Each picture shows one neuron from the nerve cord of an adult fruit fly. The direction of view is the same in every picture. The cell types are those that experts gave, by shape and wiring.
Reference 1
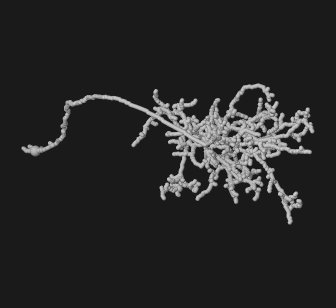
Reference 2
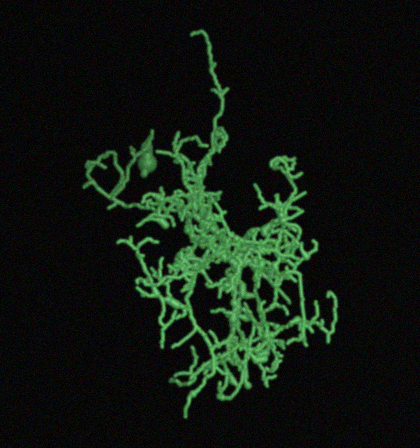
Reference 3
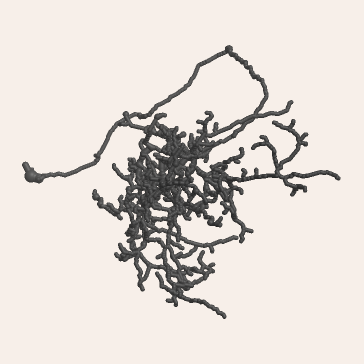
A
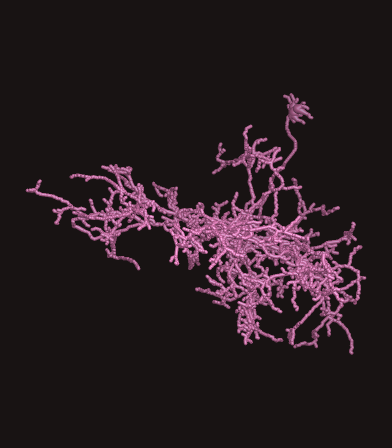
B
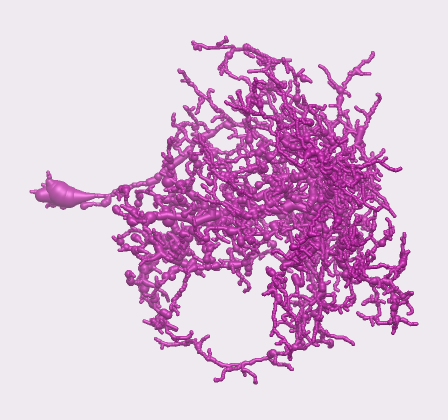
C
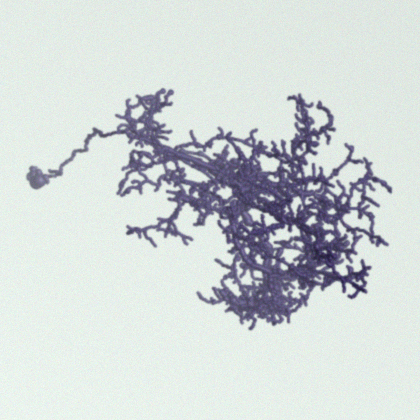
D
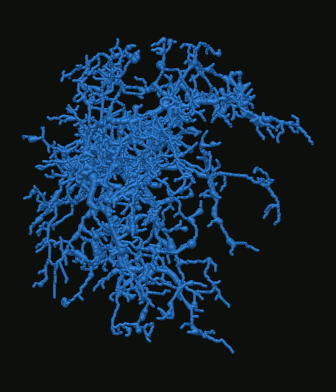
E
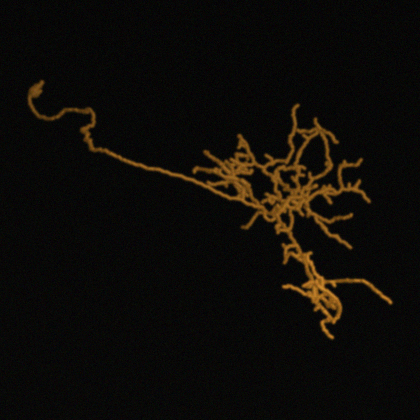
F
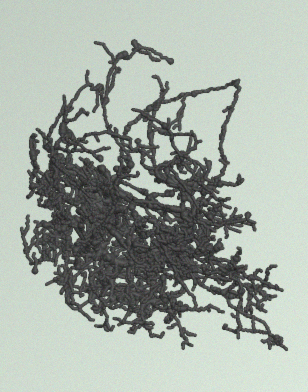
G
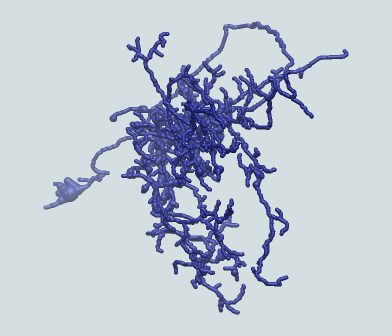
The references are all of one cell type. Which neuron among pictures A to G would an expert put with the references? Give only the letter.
G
